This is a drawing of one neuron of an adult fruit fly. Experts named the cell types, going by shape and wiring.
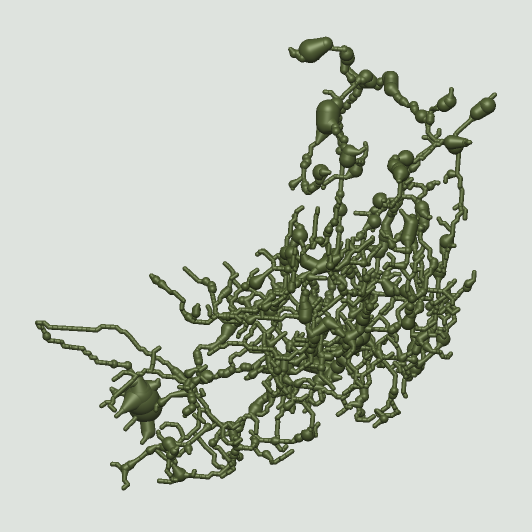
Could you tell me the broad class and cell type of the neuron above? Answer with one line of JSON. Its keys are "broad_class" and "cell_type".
{"broad_class": "central-brain intrinsic neuron", "cell_type": "CB3264"}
